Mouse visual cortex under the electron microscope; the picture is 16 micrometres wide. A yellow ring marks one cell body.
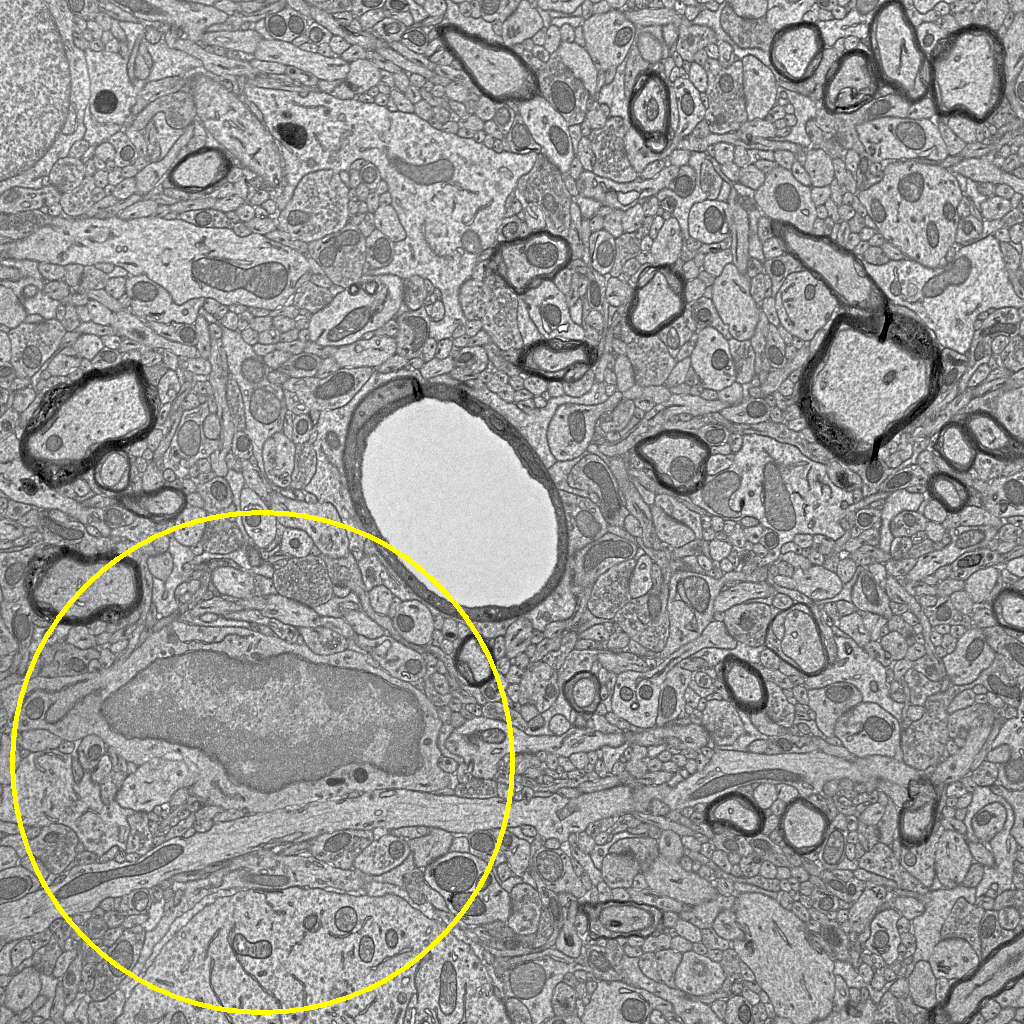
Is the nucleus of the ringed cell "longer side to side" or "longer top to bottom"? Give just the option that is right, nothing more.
Longer side to side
